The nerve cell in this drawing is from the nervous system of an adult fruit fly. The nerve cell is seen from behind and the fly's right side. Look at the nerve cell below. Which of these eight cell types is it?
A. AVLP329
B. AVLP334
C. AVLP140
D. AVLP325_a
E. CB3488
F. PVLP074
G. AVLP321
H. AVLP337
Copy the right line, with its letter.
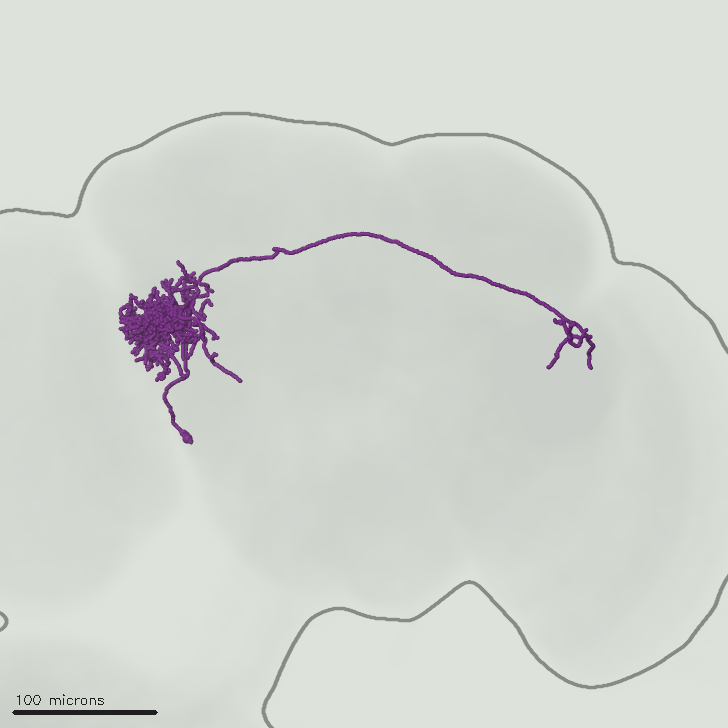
G. AVLP321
